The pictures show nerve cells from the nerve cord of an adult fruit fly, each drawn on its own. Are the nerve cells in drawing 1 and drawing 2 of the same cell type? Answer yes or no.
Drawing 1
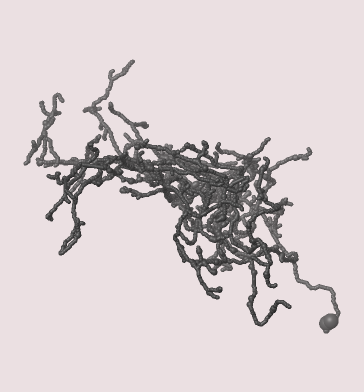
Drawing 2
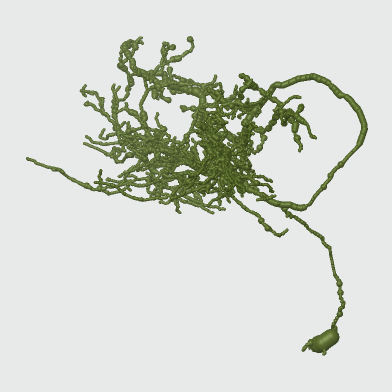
no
